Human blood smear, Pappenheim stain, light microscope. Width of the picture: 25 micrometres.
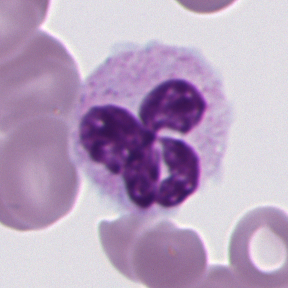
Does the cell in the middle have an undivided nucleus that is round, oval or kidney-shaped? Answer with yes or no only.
No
